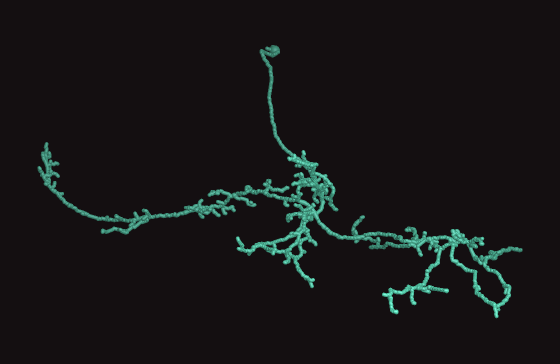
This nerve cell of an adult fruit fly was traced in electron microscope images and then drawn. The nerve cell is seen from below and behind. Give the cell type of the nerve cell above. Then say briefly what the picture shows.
The cell type is CL170. It is a central-brain intrinsic neuron. The picture shows dozens of branch ends. As drawn here it is wider than it is tall.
